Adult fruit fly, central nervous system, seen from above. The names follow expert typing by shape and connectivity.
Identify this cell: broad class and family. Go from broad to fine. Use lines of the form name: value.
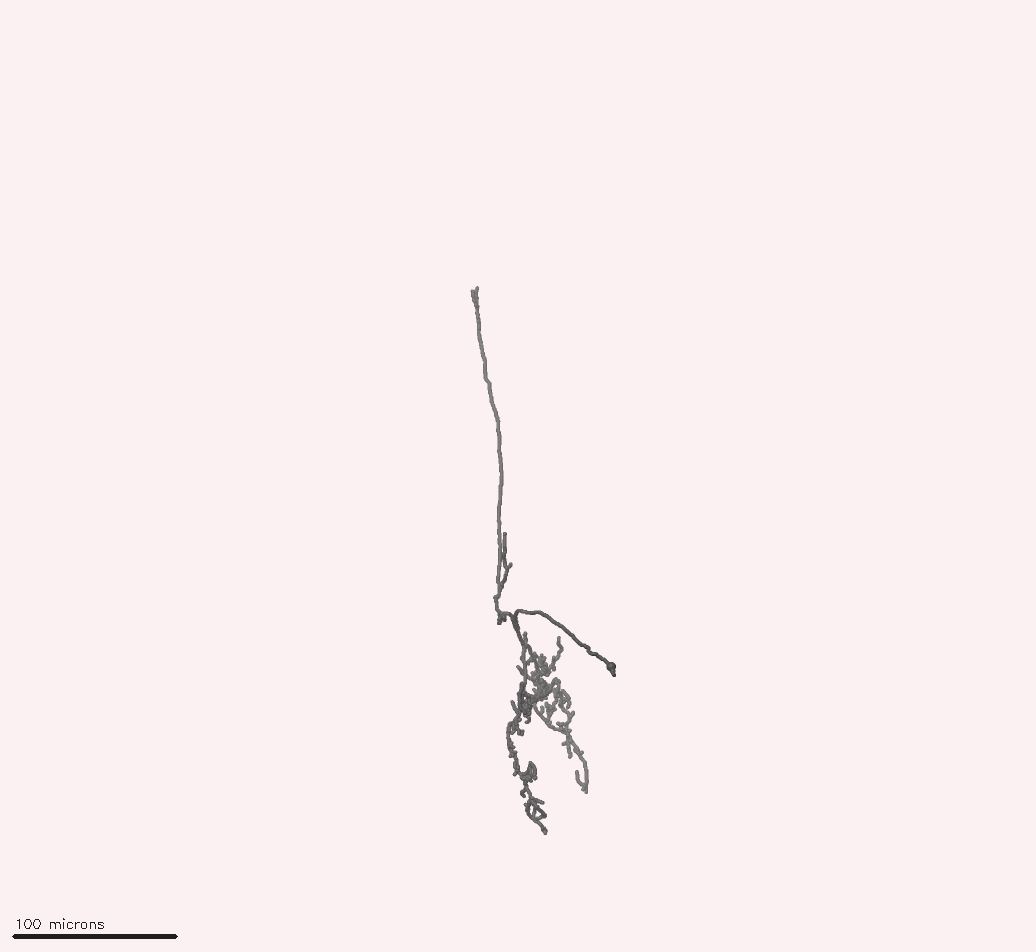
broad class: nerve-cord intrinsic neuron
family: hemilineage 23B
